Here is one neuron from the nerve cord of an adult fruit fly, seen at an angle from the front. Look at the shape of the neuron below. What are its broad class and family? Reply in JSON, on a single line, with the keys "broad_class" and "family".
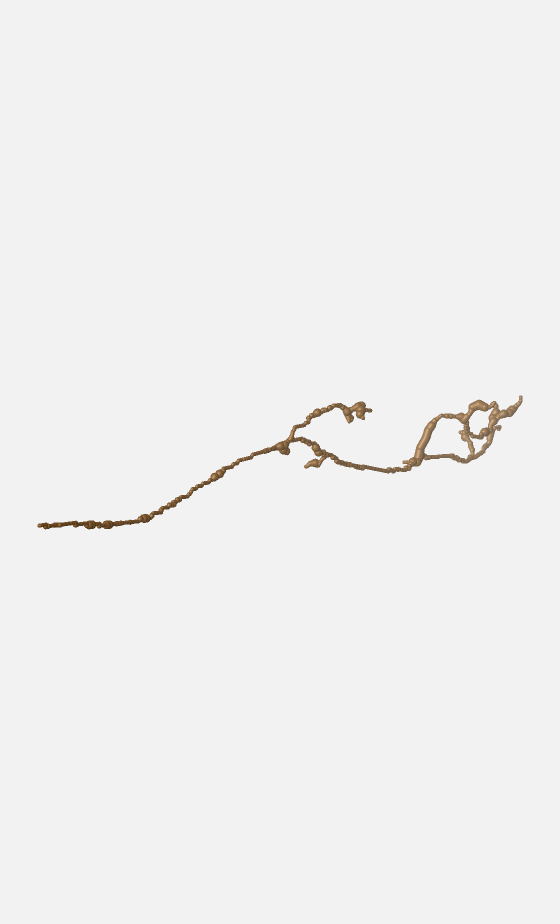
{"broad_class": "descending neuron", "family": "hemilineage LB23"}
